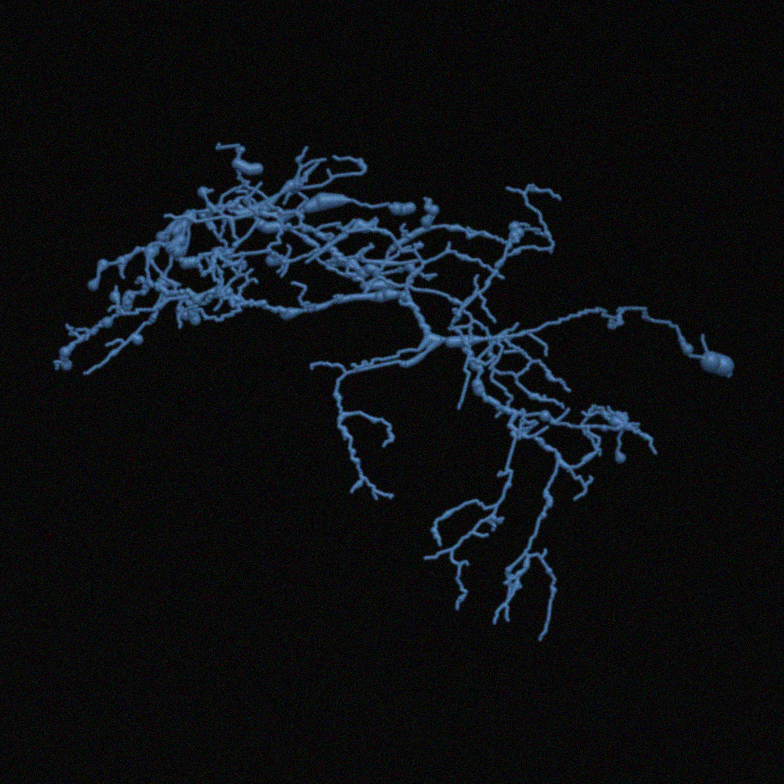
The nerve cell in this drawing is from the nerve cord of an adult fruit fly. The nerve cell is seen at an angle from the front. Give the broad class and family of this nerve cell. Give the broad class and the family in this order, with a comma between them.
nerve-cord intrinsic neuron, hemilineage 03A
